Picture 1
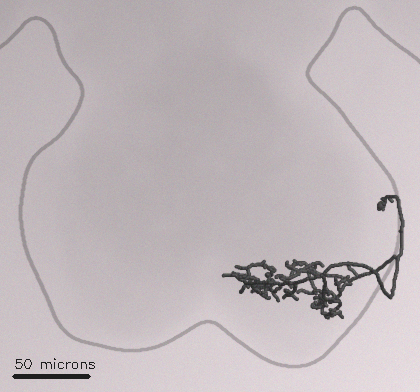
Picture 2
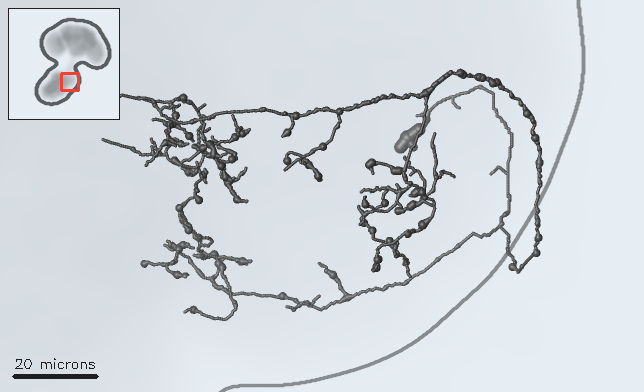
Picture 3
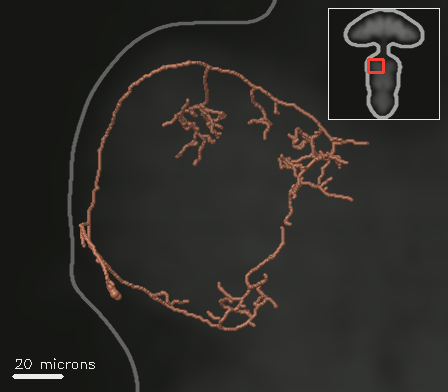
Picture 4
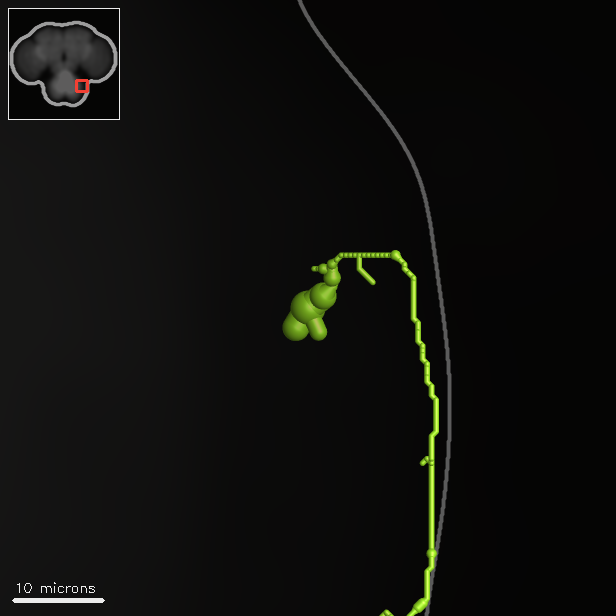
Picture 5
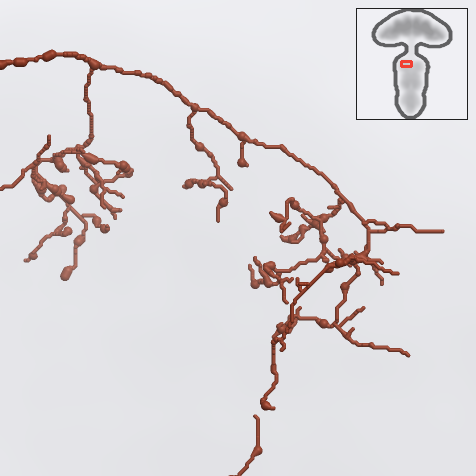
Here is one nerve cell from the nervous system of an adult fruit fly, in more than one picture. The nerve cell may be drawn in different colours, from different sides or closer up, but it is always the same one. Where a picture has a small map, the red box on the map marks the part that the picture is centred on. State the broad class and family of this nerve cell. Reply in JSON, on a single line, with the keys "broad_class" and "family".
{"broad_class": "nerve-cord intrinsic neuron", "family": "hemilineage 19A"}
